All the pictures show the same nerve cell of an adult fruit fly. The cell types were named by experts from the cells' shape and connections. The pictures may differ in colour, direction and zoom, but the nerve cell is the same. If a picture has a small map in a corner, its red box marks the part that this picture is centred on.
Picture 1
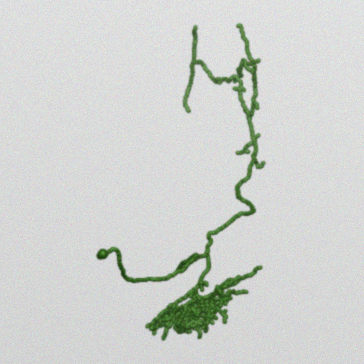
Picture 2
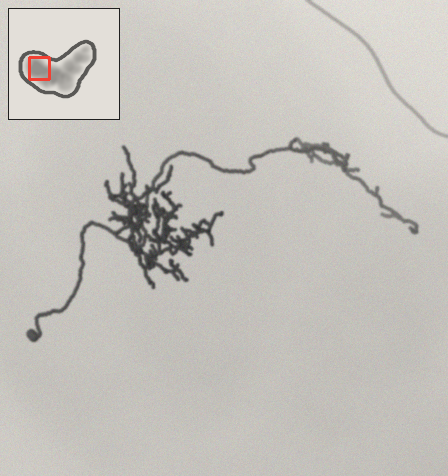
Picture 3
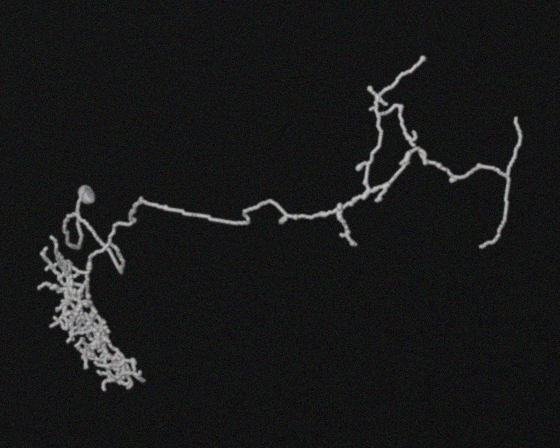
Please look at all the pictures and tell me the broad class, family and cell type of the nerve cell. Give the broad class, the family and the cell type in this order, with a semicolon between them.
visual projection neuron; LC; LC34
